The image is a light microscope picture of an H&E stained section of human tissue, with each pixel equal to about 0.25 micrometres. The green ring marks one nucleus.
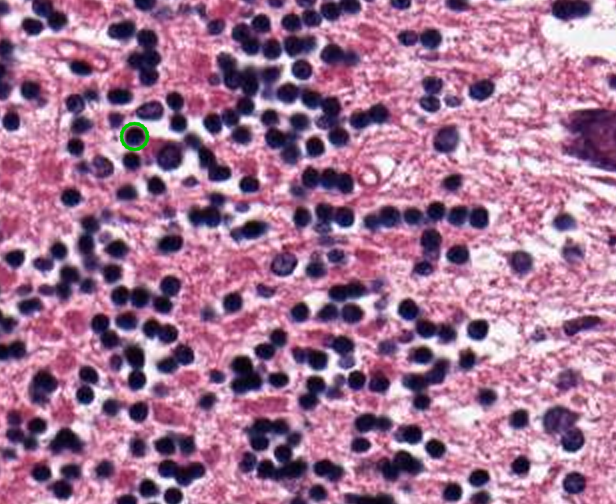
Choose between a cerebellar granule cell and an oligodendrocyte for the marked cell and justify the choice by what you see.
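Cerebellar granule cell. The nucleus is round and small, about the same size as most of the dark nuclei around it and smaller than the paler oval nuclei just above it and to its lower right. The nucleus is stained deep blue-black almost evenly, showing little internal detail. Hardly any cytoplasm is visible; the nucleus sits directly against a thin pale clear rim and the pink background. It lies among a loose crowd of similar round dark nuclei scattered through pink fibrillary tissue.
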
